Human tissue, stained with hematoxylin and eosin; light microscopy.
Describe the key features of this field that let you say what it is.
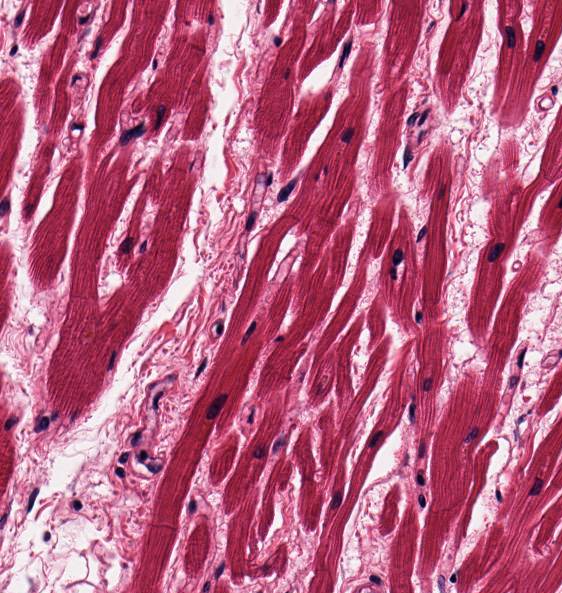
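See how the fibres branch and join their neighbours instead of running as separate parallel cylinders: that is myocardium.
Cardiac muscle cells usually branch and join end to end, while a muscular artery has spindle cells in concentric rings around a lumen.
Between the fibres here lies pale, loose connective tissue with wispy fibres and scattered small nuclei, widest in the left half. The cytoplasm stains a deep pink-red.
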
